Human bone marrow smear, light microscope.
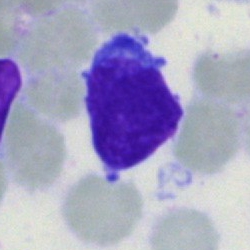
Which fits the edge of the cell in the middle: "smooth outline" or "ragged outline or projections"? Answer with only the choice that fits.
Ragged outline or projections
